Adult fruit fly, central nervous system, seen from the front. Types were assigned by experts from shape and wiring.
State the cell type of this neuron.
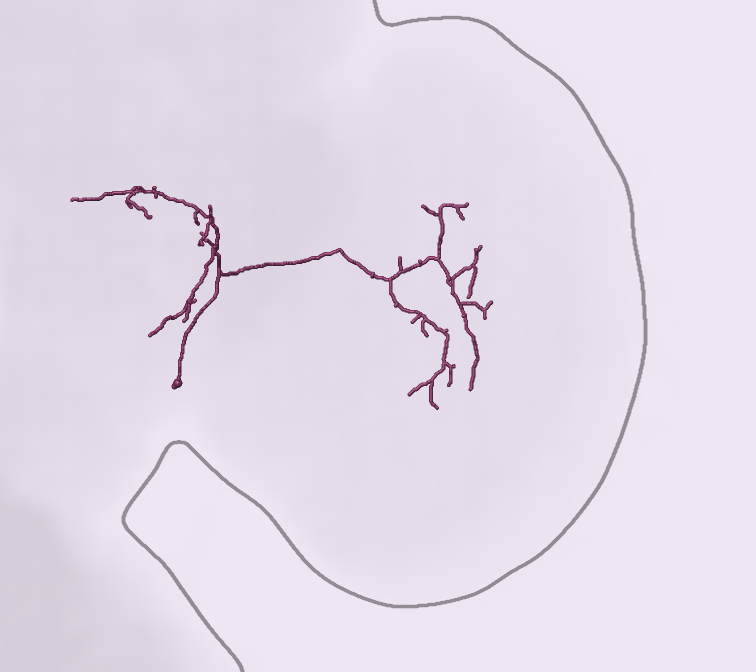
LPT111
